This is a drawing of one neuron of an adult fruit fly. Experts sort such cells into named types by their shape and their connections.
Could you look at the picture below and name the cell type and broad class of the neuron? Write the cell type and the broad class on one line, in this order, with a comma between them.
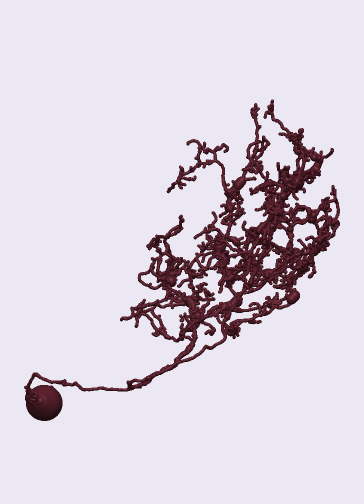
CB2365, central-brain intrinsic neuron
